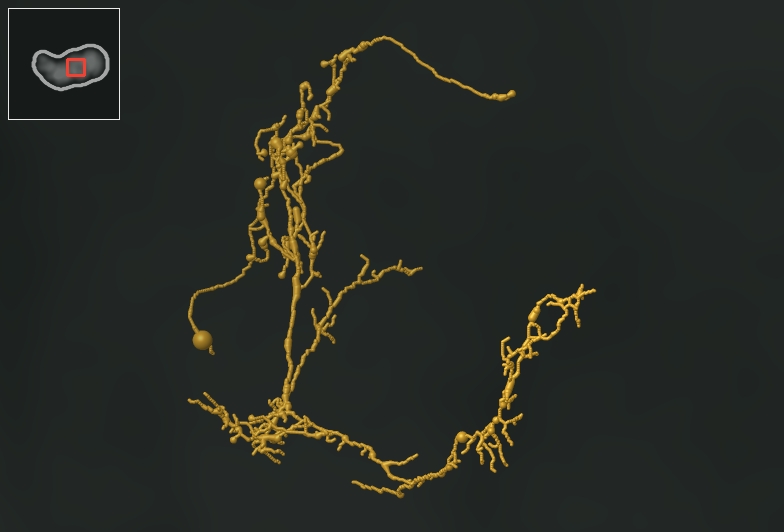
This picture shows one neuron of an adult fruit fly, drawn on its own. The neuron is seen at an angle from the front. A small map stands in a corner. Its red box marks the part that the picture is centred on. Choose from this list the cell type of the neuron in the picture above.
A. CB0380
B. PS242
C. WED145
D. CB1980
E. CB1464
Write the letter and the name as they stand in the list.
A. CB0380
